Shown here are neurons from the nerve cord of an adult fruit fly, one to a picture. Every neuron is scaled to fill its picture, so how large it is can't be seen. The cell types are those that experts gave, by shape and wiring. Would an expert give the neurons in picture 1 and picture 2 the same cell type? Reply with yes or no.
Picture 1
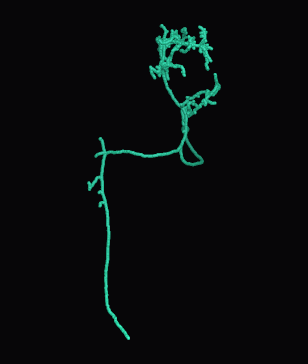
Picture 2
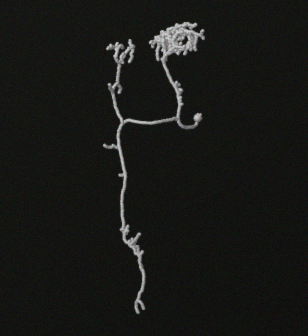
no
